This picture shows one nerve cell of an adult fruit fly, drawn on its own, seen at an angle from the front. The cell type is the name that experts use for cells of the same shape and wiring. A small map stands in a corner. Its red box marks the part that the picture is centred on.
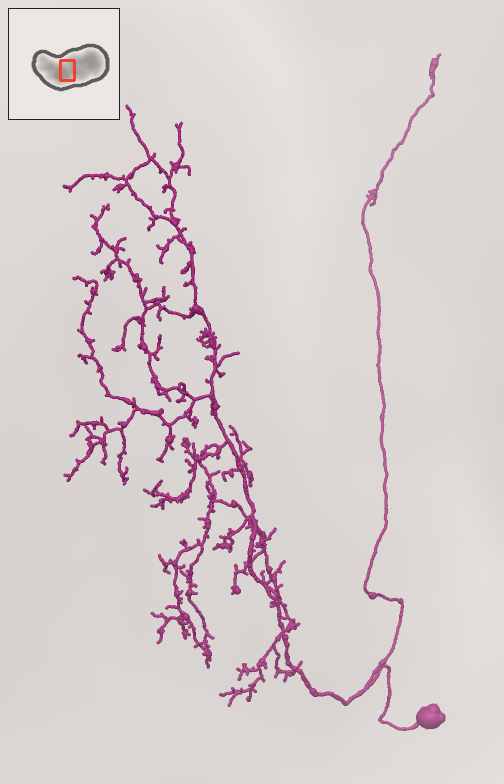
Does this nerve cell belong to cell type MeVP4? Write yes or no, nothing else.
yes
